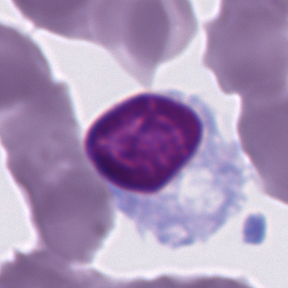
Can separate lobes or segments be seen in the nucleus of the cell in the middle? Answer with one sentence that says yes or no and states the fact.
No, the nucleus is not split into segments; it is one compact round, oval or kidney-shaped mass.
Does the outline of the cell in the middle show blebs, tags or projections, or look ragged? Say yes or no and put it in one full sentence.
Yes, what the cell shows is a rough outline, frayed or with projections, blebs or tags.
